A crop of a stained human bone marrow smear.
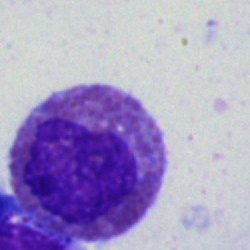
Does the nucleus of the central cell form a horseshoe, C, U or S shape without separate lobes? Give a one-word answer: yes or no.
No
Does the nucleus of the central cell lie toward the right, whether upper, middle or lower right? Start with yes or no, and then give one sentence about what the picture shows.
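No. The nucleus sits off-centre toward the lower left of the cell.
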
